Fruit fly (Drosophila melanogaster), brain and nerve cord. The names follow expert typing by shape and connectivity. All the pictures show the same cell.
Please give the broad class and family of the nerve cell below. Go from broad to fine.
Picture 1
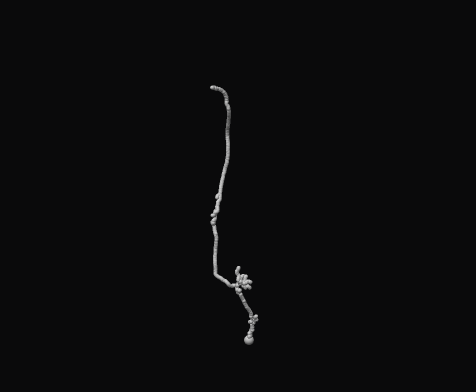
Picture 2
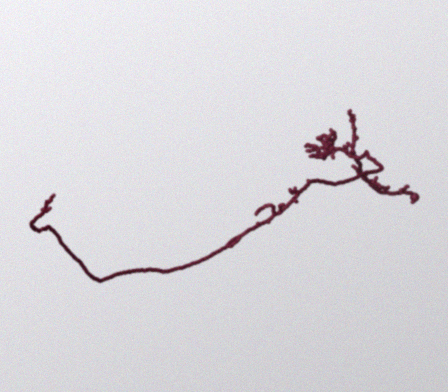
ascending neuron; hemilineage 07B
